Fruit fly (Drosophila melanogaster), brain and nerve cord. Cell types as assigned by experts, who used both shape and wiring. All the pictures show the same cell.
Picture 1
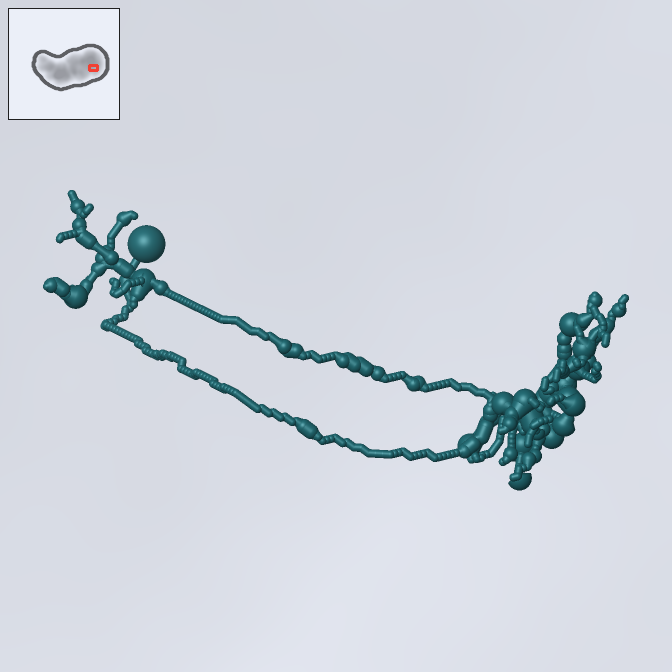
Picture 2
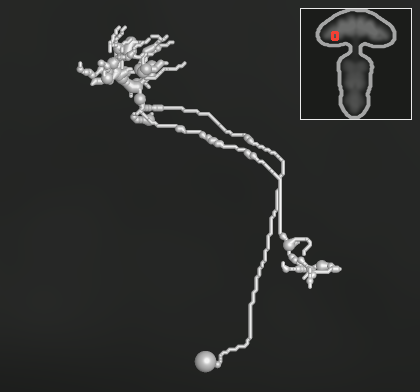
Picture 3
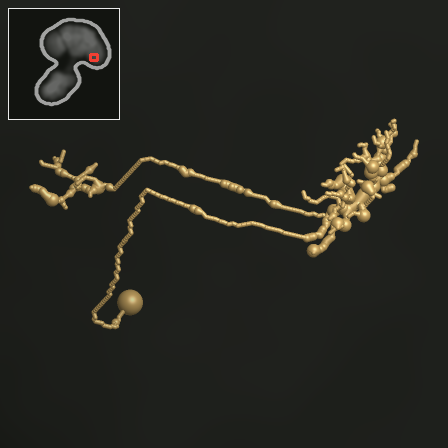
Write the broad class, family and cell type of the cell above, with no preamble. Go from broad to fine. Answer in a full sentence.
An optic-lobe intrinsic neuron of the T family, type T4b.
